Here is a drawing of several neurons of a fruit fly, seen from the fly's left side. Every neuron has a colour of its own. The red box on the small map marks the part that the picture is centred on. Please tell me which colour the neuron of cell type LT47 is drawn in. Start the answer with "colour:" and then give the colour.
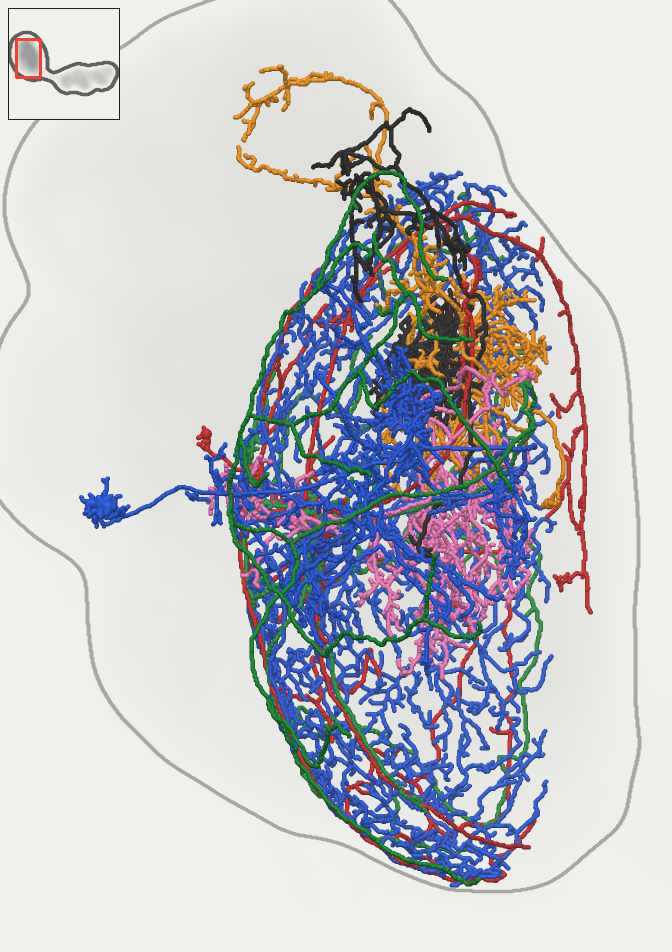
colour: pink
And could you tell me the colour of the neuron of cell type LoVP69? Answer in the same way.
colour: orange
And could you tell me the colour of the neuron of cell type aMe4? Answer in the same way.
colour: red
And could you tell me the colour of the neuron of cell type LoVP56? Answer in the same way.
colour: black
